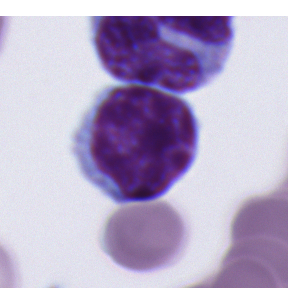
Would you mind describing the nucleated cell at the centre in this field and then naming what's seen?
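Scant pale blue cytoplasm forms a rim around the nucleus, widest on the nucleus's left side. No granules are visible within it. On the left, the outer margin of the cytoplasm is irregular and frayed. A second nucleated cell touches the top of this cell, and a red cell lies just below it. The cell is a typical lymphocyte.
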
